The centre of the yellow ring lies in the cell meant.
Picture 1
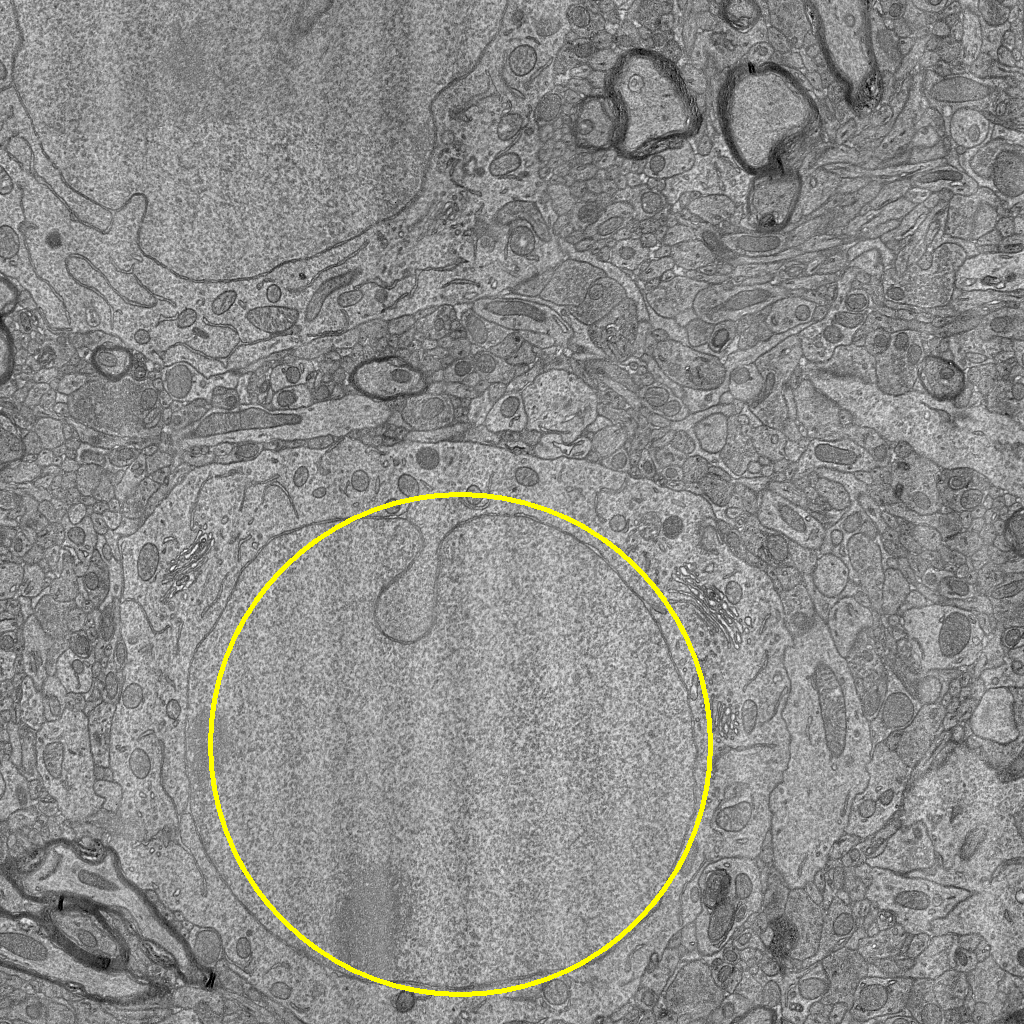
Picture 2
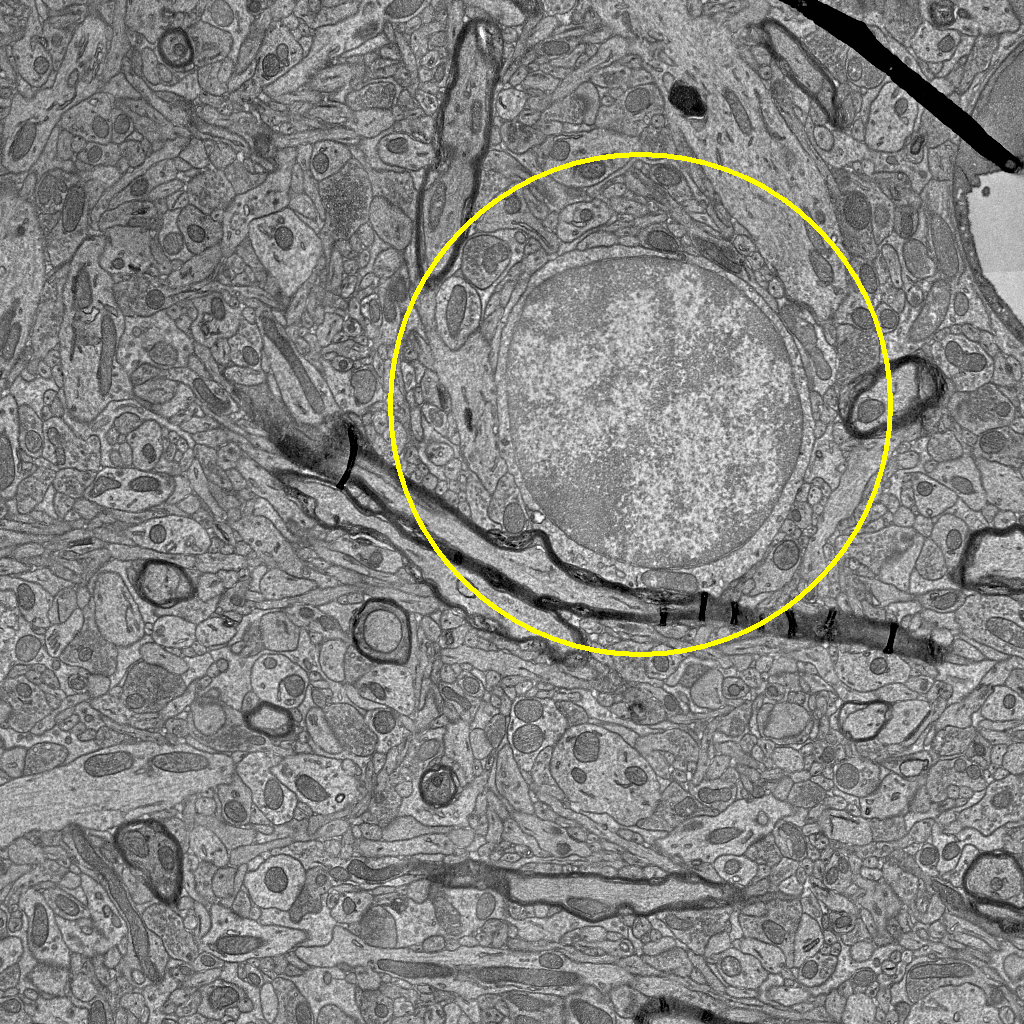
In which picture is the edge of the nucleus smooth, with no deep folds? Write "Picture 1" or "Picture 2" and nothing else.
Picture 2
